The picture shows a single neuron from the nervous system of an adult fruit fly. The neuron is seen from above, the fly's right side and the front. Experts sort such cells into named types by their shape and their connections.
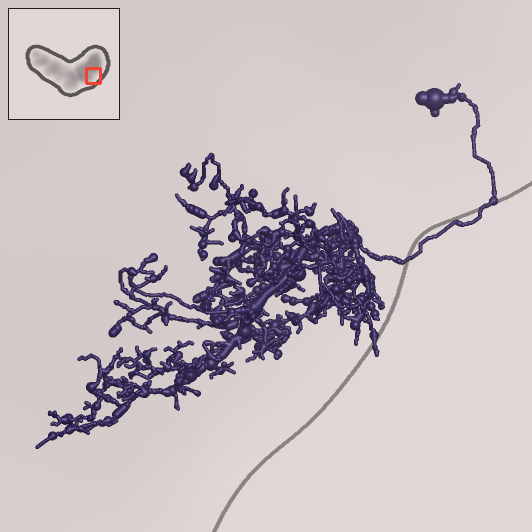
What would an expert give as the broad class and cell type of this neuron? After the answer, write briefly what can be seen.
Its broad class is central-brain intrinsic neuron. The cell type is GNG064. Its cell body lies at the upper right of the picture. As drawn here it is wider than it is tall.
